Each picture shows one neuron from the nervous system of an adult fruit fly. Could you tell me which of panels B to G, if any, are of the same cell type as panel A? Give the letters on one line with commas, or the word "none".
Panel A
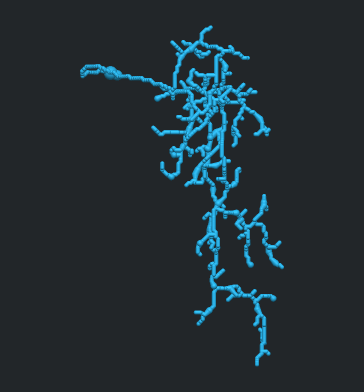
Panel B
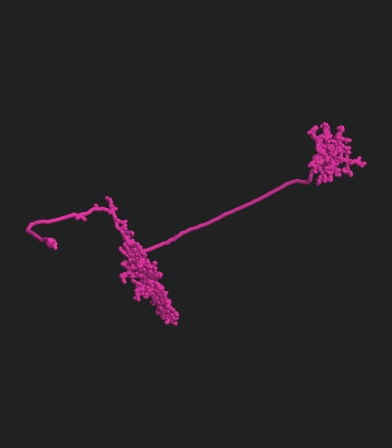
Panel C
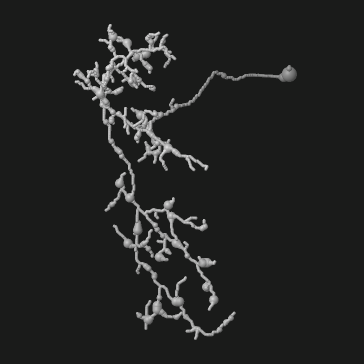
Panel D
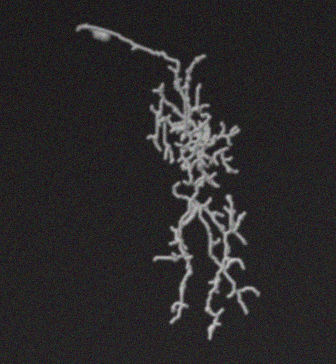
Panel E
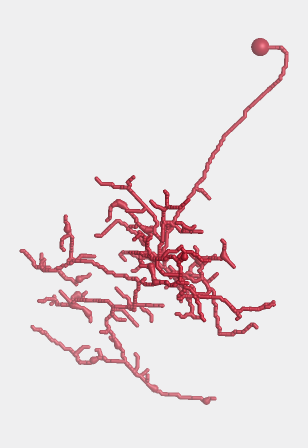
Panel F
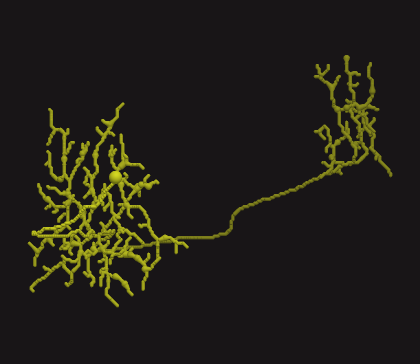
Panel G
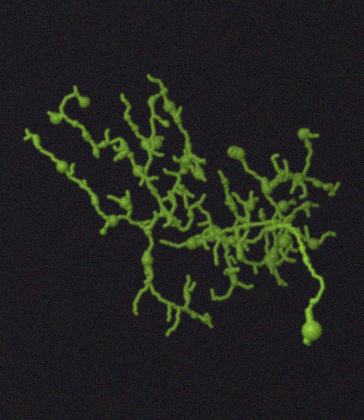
C, D, E, G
